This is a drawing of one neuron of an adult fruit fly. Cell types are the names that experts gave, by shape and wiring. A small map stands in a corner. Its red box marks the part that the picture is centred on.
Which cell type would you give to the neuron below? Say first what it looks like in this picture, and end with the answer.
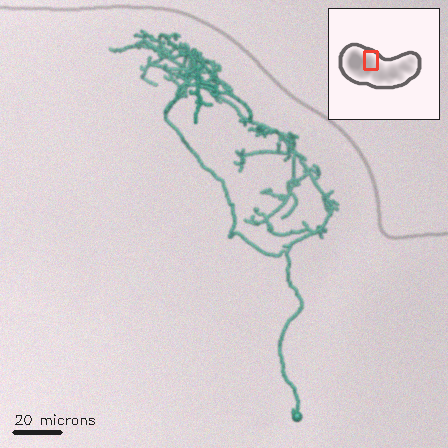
By the scale bar it is about 170 microns tall in this view. Dozens of branch ends can be seen. This is a central-brain intrinsic neuron. The cell type is SLP341_b.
